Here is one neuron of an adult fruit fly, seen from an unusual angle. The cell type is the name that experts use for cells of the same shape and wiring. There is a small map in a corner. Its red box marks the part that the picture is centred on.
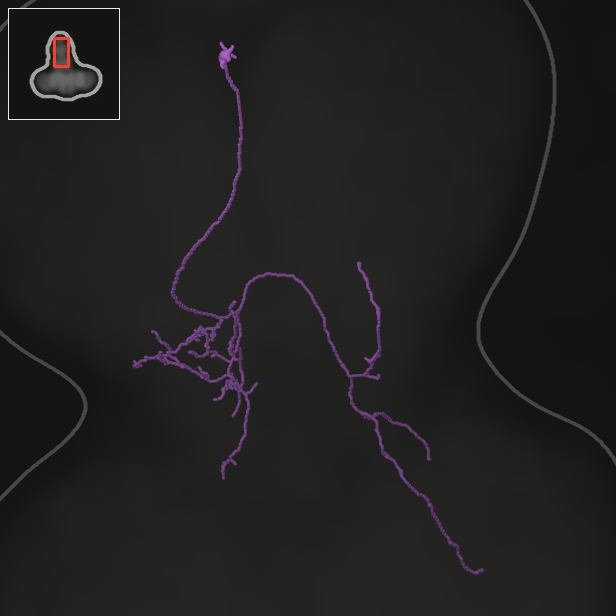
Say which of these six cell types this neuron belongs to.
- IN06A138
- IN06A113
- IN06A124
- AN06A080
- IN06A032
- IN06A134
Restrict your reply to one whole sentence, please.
The neuron has IN06A124 as its cell type.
